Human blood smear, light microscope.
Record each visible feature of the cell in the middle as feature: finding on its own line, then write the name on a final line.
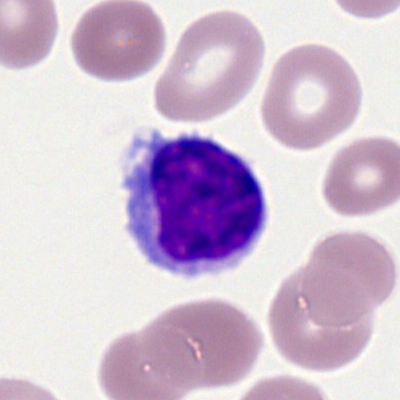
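Chromatin: dark purple, coarsely clumped
Outline: roughly round overall
Cytoplasm: pale blue
Left edge: fringed by short, fine projections
Name: lymphocyte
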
